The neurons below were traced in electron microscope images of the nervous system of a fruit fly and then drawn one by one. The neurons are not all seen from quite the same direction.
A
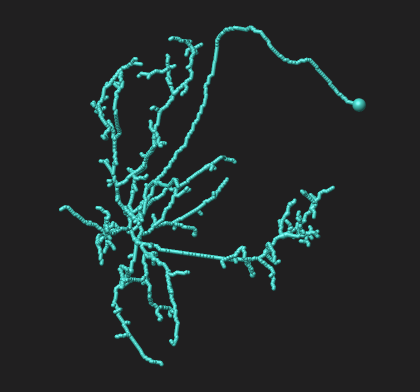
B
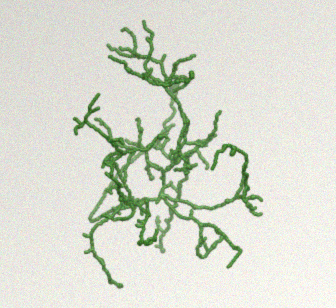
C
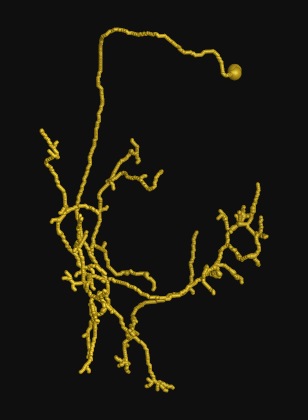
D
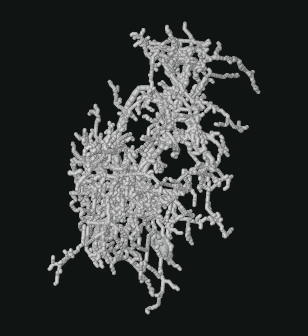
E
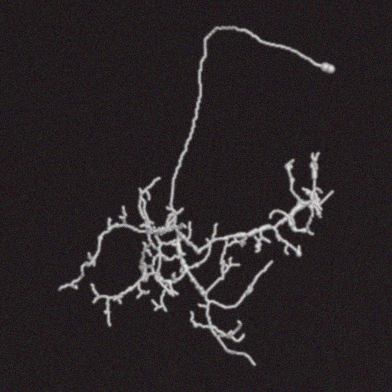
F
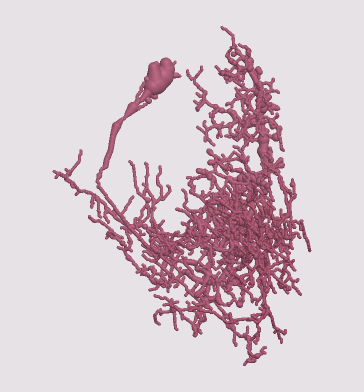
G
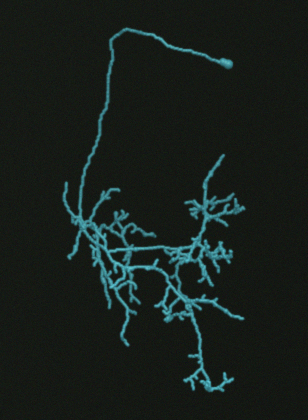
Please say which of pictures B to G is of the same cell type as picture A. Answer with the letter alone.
C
